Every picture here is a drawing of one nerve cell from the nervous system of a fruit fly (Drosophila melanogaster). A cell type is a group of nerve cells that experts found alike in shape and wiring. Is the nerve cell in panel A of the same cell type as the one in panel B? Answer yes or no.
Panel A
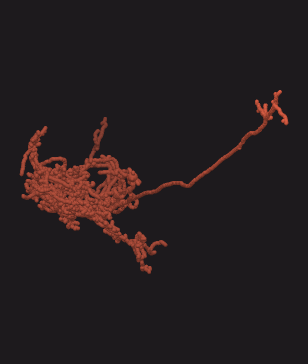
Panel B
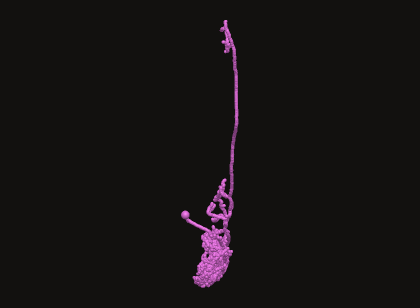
yes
